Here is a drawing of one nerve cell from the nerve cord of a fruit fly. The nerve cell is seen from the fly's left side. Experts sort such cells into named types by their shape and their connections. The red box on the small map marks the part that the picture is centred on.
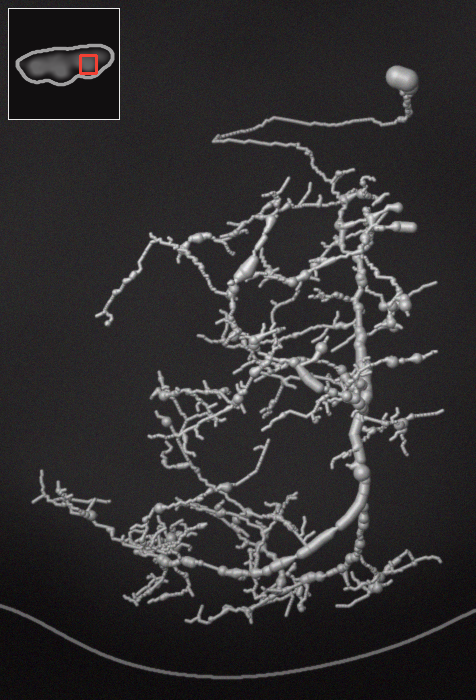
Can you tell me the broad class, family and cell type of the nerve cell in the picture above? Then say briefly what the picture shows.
It is a nerve-cord intrinsic neuron. The family is hemilineage 03A. The cell type is IN03A053. More than a hundred branch ends can be seen. In this view it is taller than it is wide.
